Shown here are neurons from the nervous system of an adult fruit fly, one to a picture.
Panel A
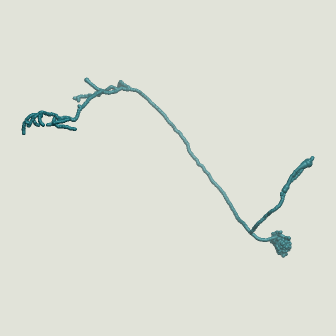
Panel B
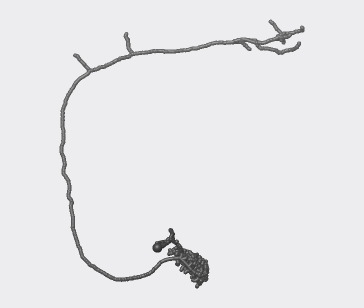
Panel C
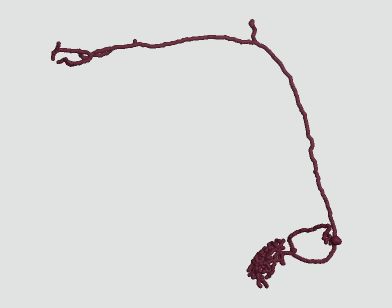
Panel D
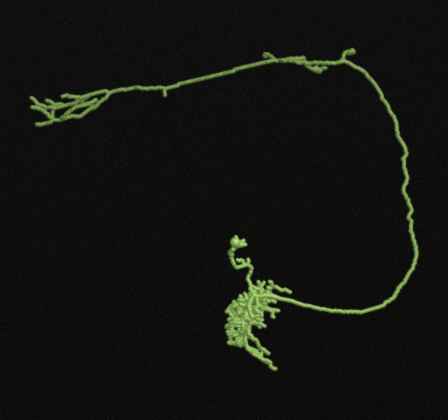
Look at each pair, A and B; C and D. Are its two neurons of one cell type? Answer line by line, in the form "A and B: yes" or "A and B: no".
A and B: no
C and D: yes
